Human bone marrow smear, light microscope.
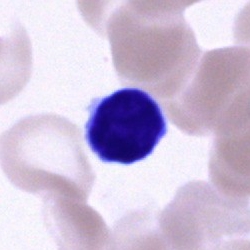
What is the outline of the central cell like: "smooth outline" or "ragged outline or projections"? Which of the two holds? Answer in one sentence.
What bounds the cell is a rough outline.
